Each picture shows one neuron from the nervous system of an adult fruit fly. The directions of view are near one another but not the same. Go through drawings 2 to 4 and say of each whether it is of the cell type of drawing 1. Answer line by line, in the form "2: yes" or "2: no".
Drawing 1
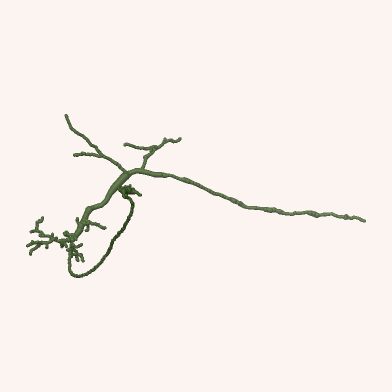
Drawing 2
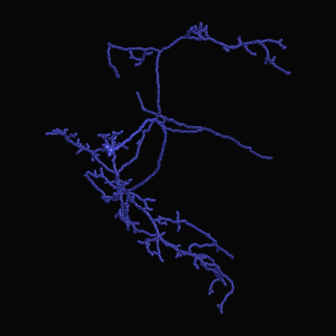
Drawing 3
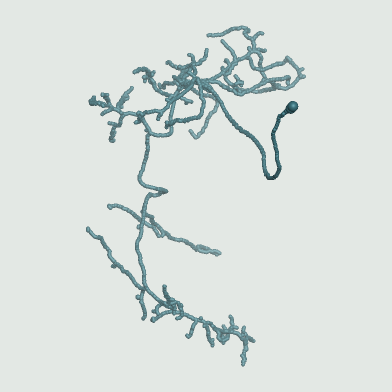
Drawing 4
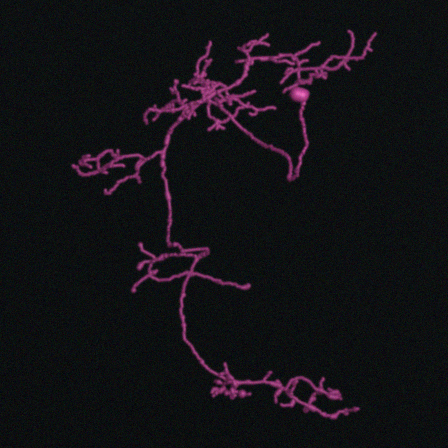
2: no
3: no
4: no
